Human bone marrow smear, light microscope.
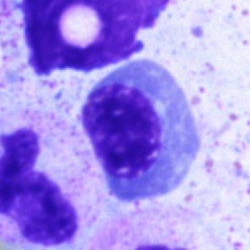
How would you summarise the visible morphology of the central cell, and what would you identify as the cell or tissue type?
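Looking at the outline first: smooth and oval. The nucleus lies off-centre, toward the left side. Its chromatin is dark and coarsely clumped, with small pale gaps between the clumps. Beside the nucleus, on its right, there's a paler zone in the cytoplasm. I'd call this cell an erythroblast.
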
